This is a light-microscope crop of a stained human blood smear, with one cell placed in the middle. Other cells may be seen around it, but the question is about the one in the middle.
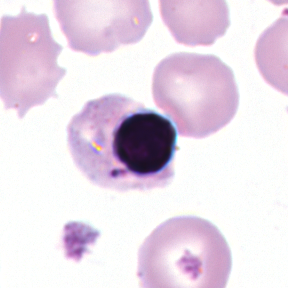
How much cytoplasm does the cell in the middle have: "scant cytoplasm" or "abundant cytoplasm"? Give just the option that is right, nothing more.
Abundant cytoplasm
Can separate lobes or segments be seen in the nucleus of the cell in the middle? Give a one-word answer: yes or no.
No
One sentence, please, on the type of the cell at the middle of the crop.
The single cell at the center of the crop is a normoblast.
